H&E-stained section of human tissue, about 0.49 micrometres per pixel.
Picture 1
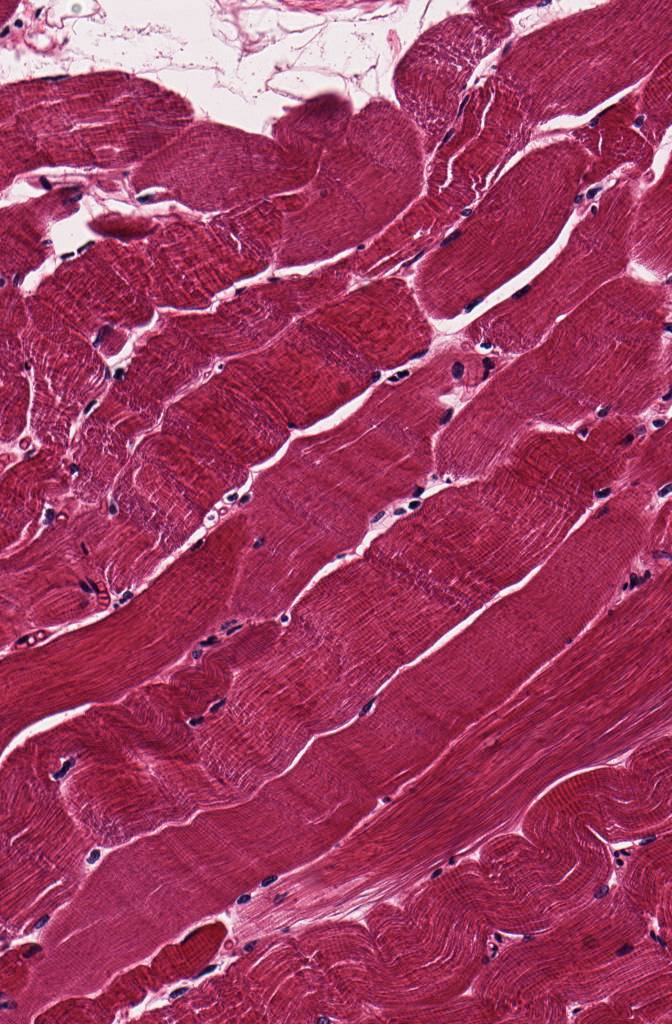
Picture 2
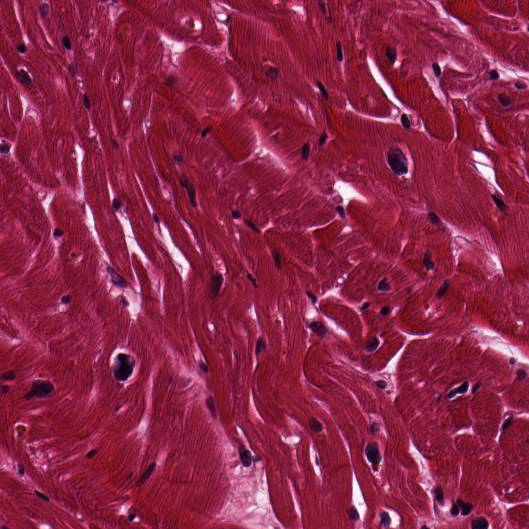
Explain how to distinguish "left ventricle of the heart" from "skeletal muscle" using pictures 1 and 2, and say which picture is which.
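Looking at these, picture 1 is skeletal muscle and picture 2 is left ventricle of the heart. In picture 1 I see fine transverse cross-striations along the fibres, with dark, flattened nuclei at the fibre edges rather than the centres. In picture 2 the closely packed fibres branch, and a few nuclei, as left of the lower centre, sit in a pale clear halo. Picture 2 also shows fine lines along its deeply eosinophilic fibres, and scant tissue between them holding small dark elongated nuclei.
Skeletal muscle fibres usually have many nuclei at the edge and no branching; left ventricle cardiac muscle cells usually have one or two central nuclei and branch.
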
